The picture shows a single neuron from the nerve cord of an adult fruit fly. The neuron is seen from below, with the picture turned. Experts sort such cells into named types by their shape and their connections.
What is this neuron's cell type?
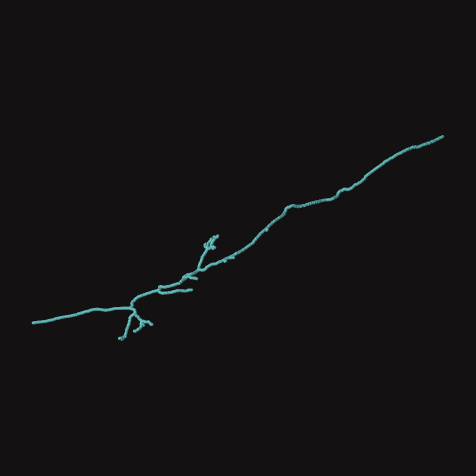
SApp08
